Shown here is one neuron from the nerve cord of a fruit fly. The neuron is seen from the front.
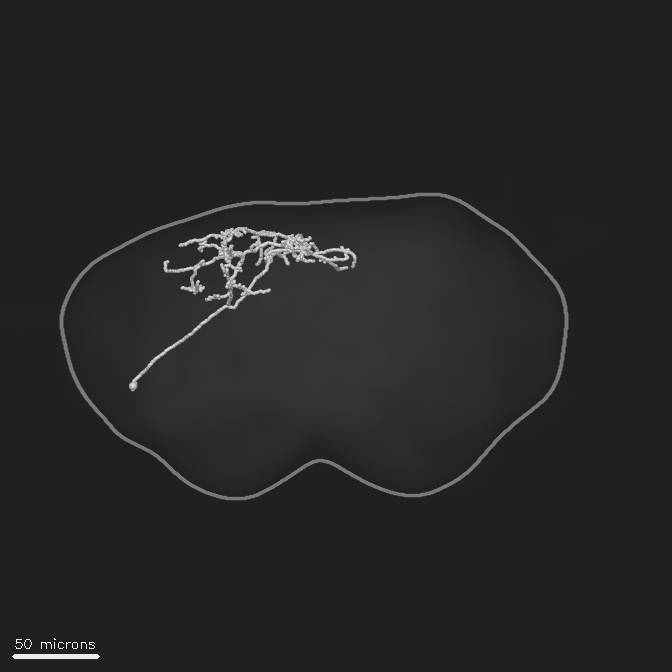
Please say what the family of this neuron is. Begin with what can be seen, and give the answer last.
By the scale bar it is about 130 microns wide in this view. As drawn here it is wider than it is tall. This is a nerve-cord intrinsic neuron. Its family is hemilineage 12A.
